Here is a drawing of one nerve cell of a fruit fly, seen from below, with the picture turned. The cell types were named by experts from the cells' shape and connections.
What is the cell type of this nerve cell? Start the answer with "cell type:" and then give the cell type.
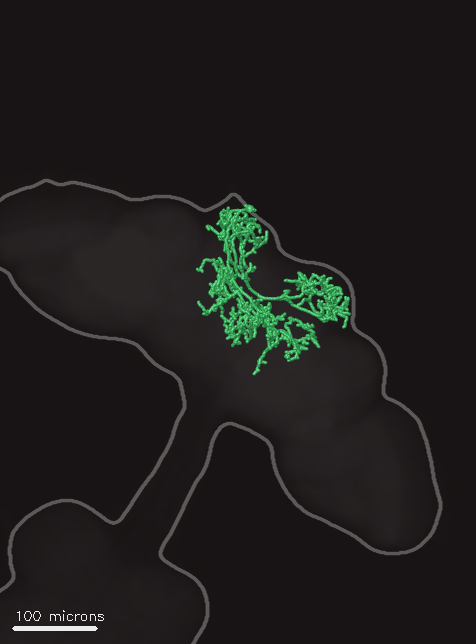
cell type: ALIN4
